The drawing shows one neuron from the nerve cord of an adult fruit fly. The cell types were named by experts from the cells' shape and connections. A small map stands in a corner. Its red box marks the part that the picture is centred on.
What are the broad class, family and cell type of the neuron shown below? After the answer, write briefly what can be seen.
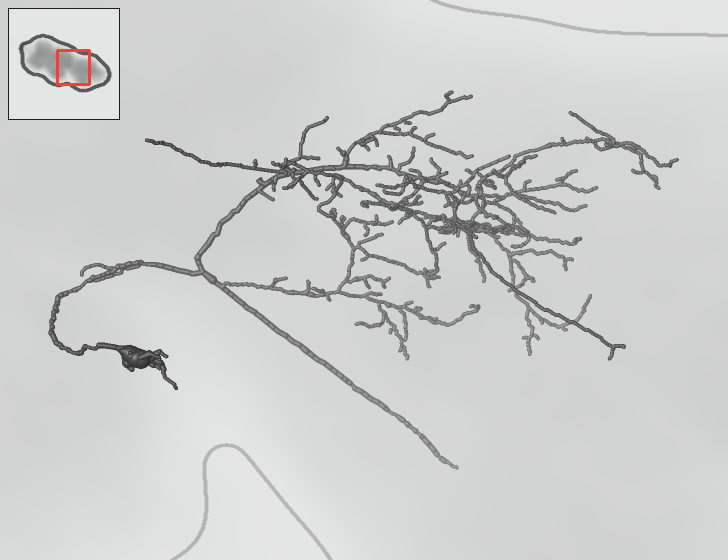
This is a motor neuron of the nerve cord. The family is MNxm. The cell type is MNxm03. In this view it is wider than it is tall.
